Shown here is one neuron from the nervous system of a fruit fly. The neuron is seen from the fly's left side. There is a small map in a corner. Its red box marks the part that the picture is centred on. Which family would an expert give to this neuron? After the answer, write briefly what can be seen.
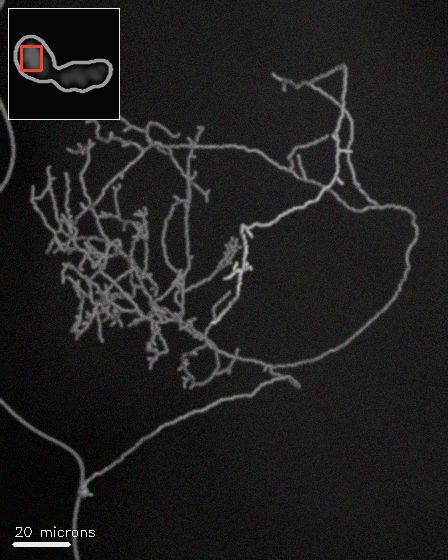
The family is hemilineage LALv1_ventral. Its broad class is central-brain intrinsic neuron. Its cell body lies at the lower left of the picture. By the scale bar it is about 160 microns tall in this view. Dozens of branch ends can be seen.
